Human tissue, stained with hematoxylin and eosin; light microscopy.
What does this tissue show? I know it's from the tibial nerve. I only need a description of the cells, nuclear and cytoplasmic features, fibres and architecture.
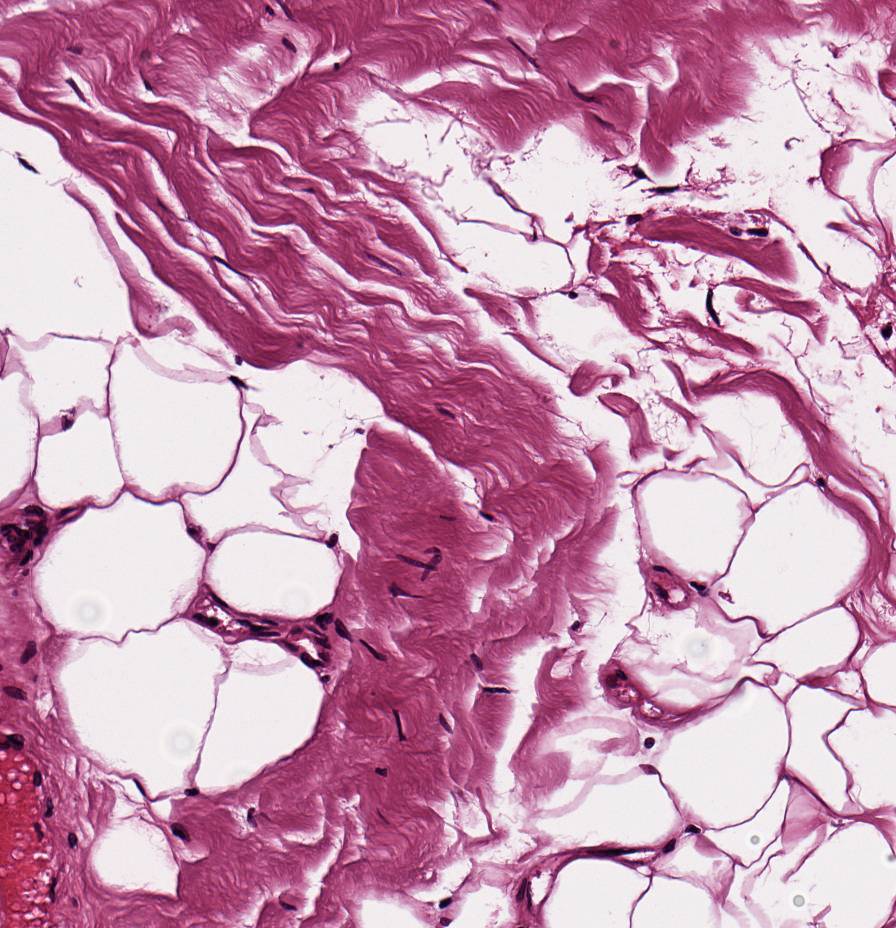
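Thick, wavy collagen bundles run diagonally from upper left to the centre and lower middle. Sparse, dark, thin spindle-shaped nuclei lie within them. Mature adipocytes, large clear thin-membraned spaces, fill lower left and right. At the lower left edge, a vessel is packed with red blood cells.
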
